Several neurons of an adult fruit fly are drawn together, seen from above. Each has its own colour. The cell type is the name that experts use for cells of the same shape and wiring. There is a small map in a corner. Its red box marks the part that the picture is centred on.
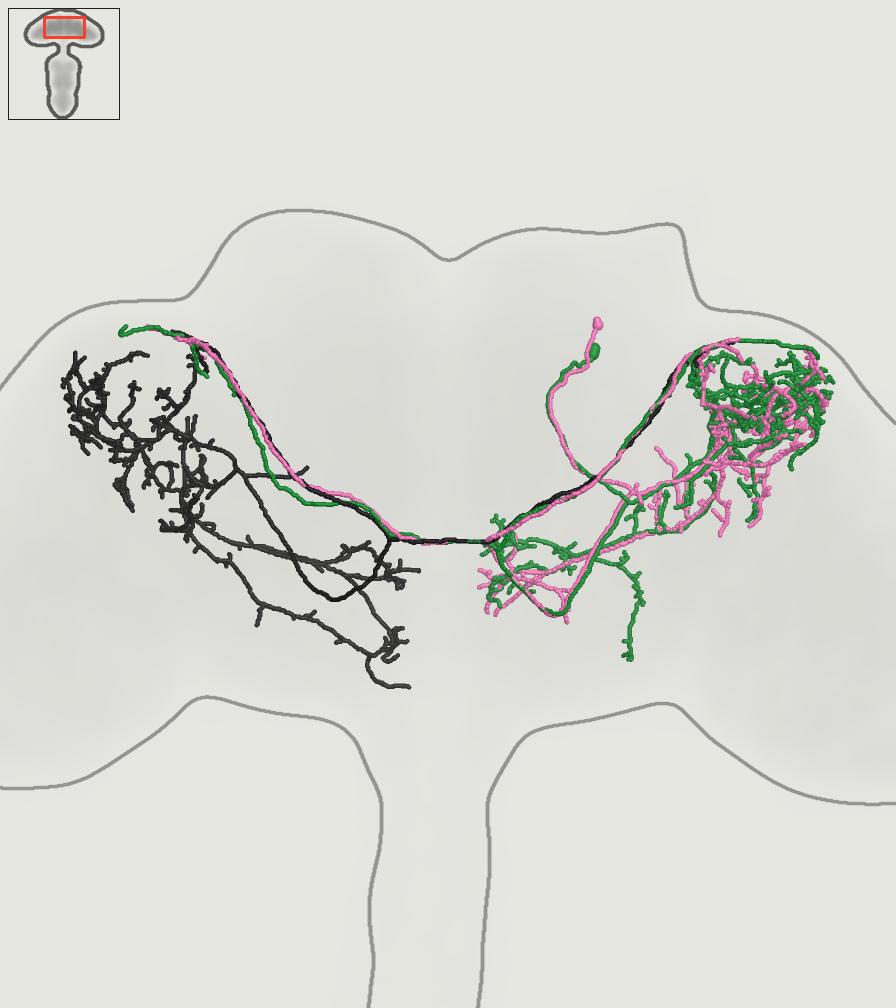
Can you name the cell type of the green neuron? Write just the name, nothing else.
CB2132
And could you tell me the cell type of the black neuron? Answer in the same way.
CB3404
